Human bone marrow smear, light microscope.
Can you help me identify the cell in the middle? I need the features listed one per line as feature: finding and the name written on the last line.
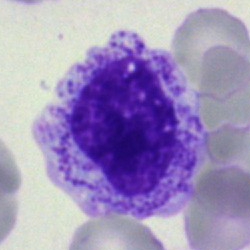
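Outline: bumpy and scalloped, not smooth
Nuclear extent: most of the cell
Cytoplasmic rim: moderate, pale lilac-blue, all around
Chromatin: dark purple, dense and clumped
Granules: purple-violet, scattered throughout cytoplasm
Identity: myelocyte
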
